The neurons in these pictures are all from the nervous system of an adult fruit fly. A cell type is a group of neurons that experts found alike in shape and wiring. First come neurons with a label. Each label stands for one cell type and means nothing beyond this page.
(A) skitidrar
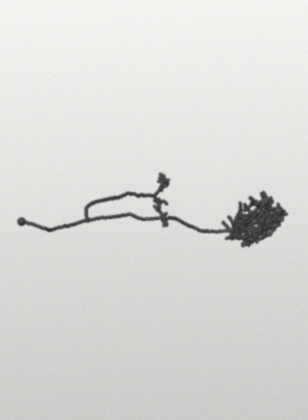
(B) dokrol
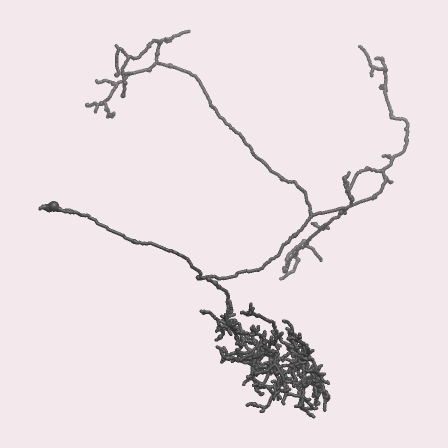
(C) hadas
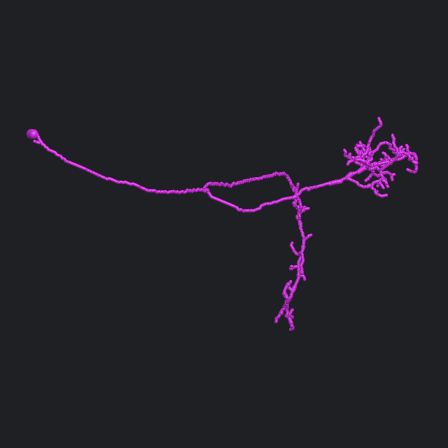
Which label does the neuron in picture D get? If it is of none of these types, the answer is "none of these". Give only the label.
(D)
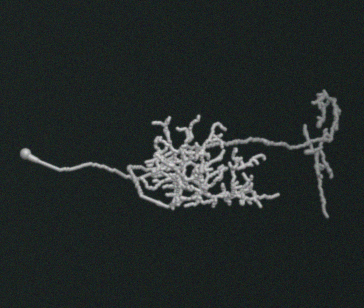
skitidrar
